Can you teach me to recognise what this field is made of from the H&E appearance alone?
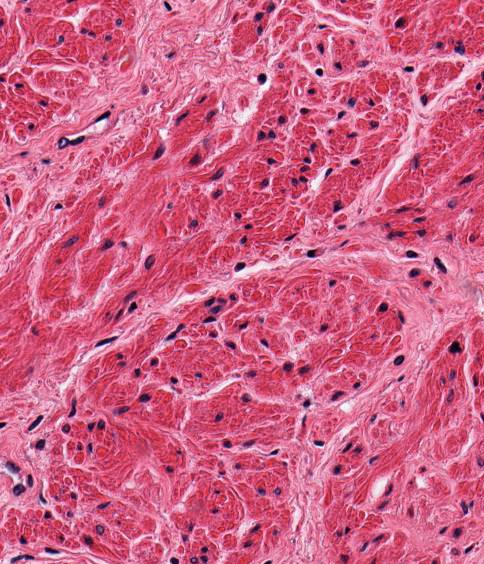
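Mainly fibromuscular stroma. Muscle cell bundles fill the field, running in many directions; cytoplasm deeply eosinophilic.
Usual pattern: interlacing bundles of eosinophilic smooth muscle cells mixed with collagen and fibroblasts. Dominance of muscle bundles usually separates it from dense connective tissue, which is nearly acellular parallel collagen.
Bundles cut across give small rounded pink profiles. No cross-striations seen.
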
